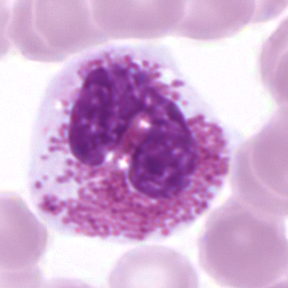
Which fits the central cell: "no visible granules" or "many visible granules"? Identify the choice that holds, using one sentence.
What the cytoplasm holds is many visible granules.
